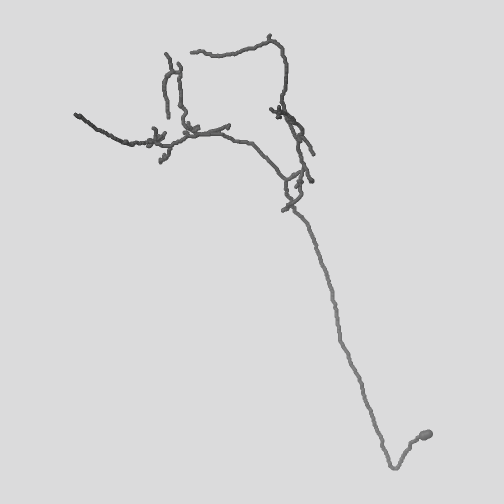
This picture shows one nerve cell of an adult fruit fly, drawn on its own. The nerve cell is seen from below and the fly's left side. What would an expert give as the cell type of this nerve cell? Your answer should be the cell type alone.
CB1789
